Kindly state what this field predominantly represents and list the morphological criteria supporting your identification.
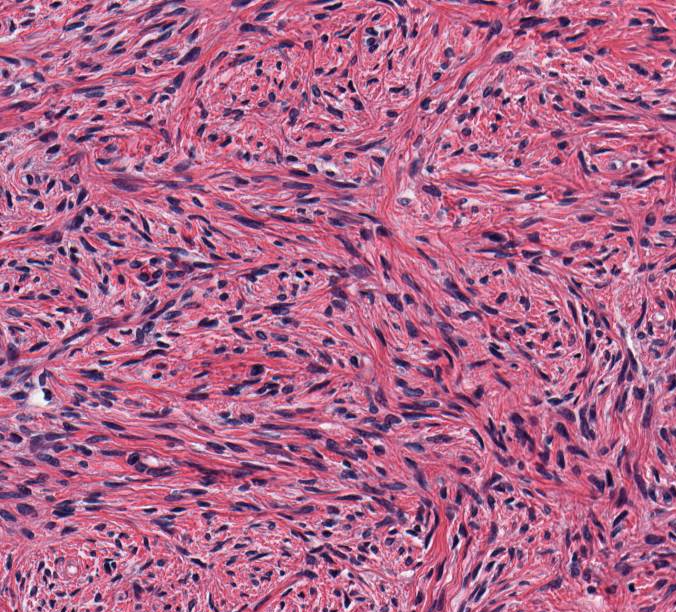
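The field shows ovarian cortex. Spindle cells make up the entire field, arranged in interlacing fascicles running in many directions.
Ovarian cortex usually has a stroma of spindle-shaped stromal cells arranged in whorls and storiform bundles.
The nuclei are mostly elongated, dark-staining and tapered, some wavy. Bright pink collagen fibres run between and alongside the cells throughout. Nuclei are spread fairly evenly at moderate density, with no crowded sheets or cell-free zones.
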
